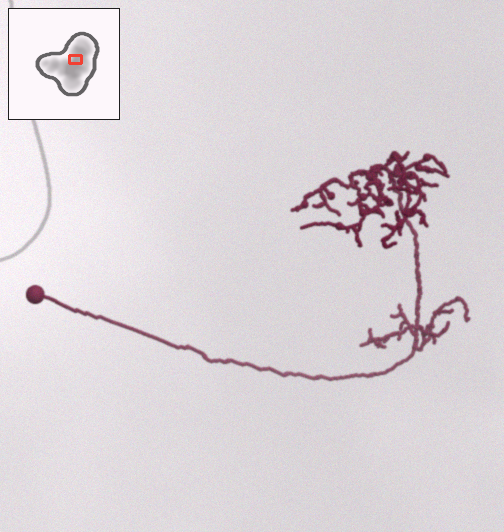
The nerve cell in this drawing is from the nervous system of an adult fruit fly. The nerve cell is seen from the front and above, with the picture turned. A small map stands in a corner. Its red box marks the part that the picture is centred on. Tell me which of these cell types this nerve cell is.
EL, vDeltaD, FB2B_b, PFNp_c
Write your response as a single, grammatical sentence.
Belonging to the cell type vDeltaD is this nerve cell.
